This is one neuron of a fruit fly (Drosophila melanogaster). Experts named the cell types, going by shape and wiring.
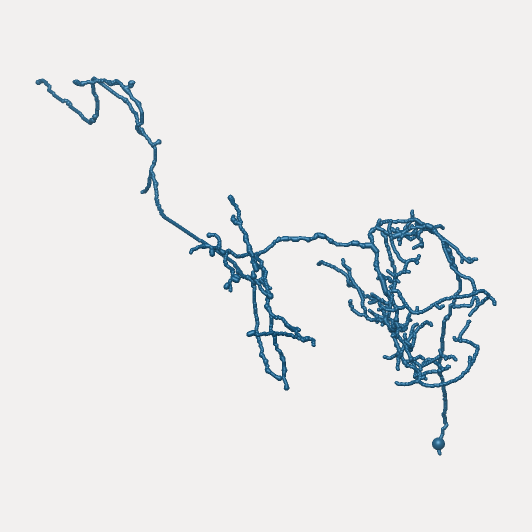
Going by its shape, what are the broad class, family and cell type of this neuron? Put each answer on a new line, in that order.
nerve-cord intrinsic neuron
hemilineage 06A
IN06A047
